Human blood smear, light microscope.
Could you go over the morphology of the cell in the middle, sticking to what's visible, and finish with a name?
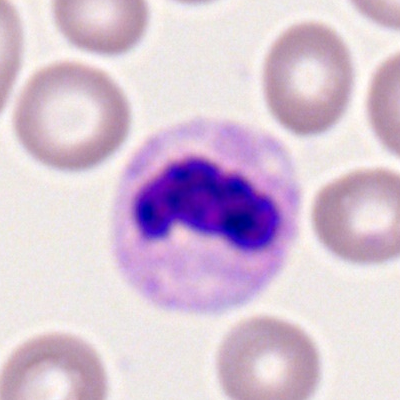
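Nucleus: elongated, running roughly horizontally across the cell, with several shallow constrictions along its length. Chromatin: dark purple, coarsely clumped. Cytoplasm: abundant, pale pinkish-lilac. Name: segmented neutrophil.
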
